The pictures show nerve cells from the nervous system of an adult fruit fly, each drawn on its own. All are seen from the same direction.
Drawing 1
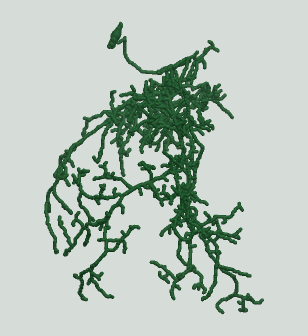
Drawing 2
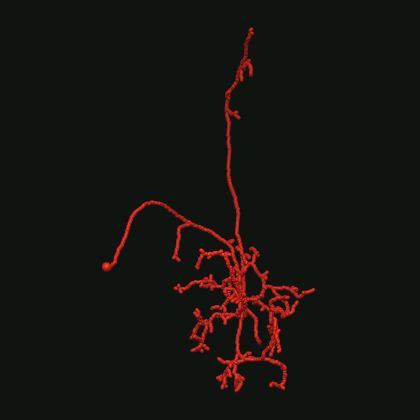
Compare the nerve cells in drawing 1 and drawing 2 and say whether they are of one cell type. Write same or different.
different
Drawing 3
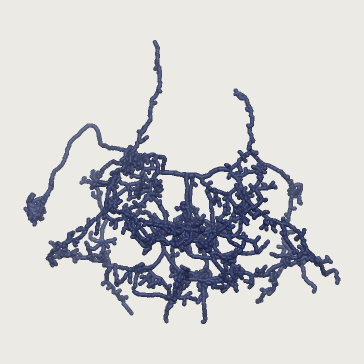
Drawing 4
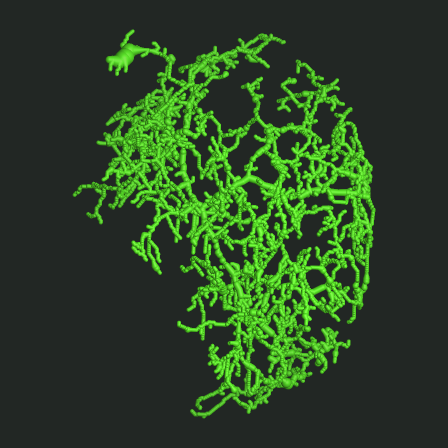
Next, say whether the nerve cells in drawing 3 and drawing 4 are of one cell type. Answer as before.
different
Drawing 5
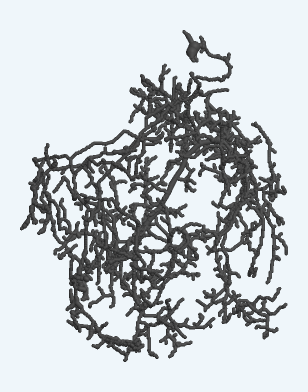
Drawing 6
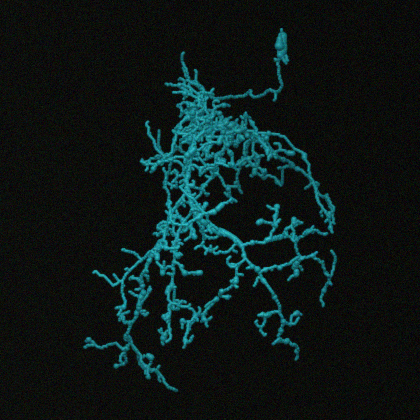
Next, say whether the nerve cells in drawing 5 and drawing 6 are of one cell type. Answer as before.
different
